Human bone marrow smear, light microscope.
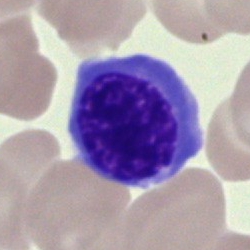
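Erythroblast in a stained human bone marrow smear, the cell at centre. Its cytoplasm forms a moderate rim of deep blue and carries no granules. The chromatin is dark and clumped, with small paler patches between clumps, and no distinct nucleolus is visible.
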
